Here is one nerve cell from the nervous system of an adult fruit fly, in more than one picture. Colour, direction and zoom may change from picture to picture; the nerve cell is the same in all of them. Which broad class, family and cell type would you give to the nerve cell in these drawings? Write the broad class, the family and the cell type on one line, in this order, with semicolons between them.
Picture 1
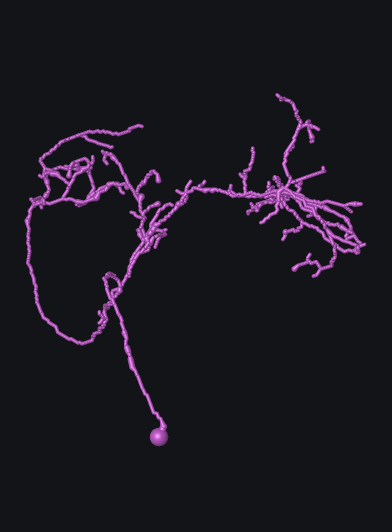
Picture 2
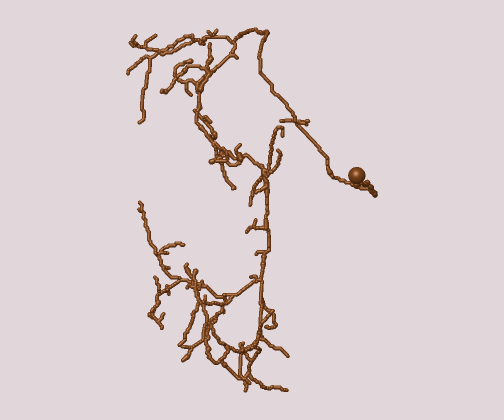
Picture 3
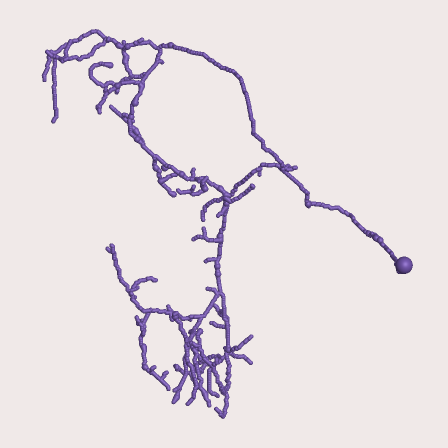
central-brain intrinsic neuron; hemilineage LHp2; SLP275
